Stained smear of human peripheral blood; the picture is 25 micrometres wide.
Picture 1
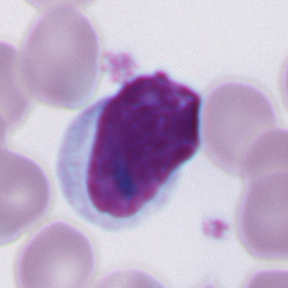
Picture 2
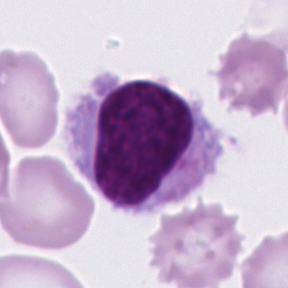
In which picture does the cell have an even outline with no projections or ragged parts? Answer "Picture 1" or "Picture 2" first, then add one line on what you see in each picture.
Picture 1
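What picture 1 shows: The cell outline is smooth, without surface projections.
What picture 2 shows: The cell's edge is ragged, with fine irregular wisps of cytoplasm rather than a smooth border.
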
